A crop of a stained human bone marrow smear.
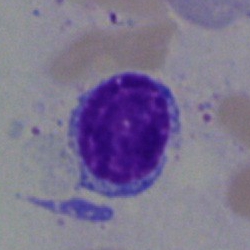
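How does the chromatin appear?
Dense and dark purple, with coarse clumps and small paler patches.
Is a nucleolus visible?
No distinct nucleolus can be seen in the nucleus.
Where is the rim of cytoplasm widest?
Along the lower side of the cell, and it shows no distinct granules.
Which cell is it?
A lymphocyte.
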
